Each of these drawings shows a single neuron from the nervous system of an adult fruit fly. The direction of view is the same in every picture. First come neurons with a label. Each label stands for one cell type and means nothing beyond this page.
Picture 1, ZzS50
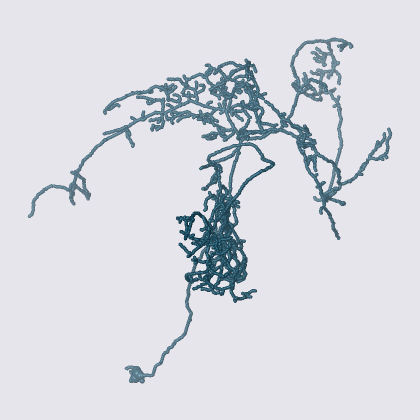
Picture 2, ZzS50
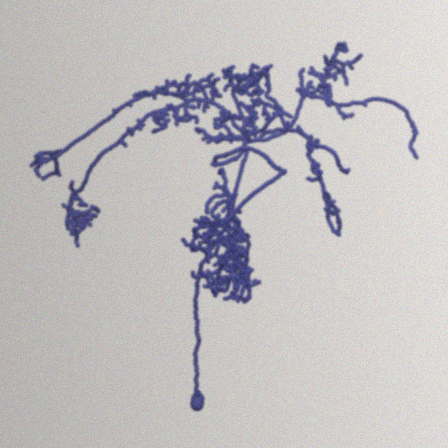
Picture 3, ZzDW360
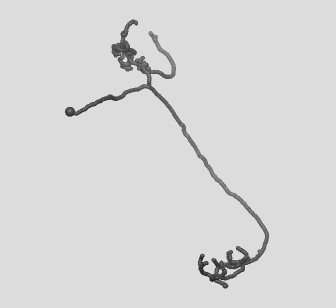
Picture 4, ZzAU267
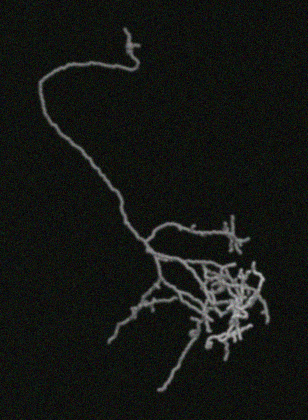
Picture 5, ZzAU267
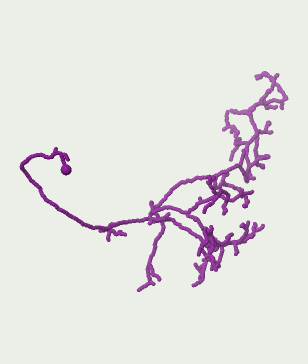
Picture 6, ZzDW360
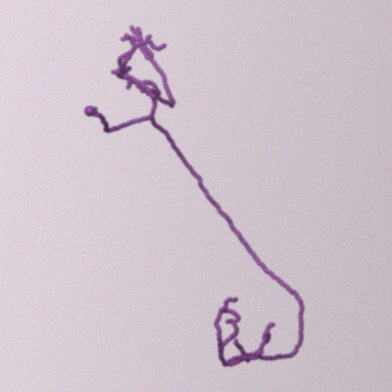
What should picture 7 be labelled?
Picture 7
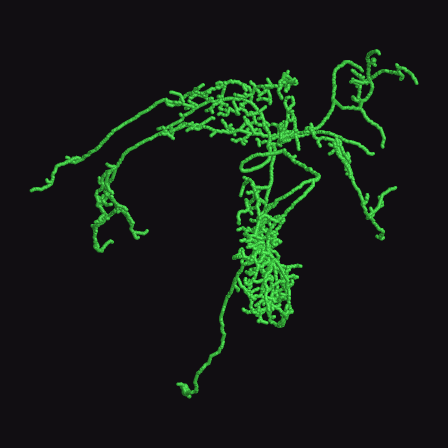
ZzS50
